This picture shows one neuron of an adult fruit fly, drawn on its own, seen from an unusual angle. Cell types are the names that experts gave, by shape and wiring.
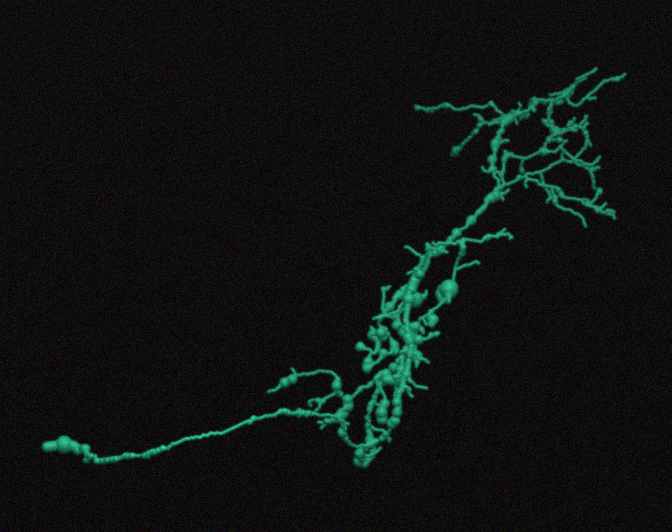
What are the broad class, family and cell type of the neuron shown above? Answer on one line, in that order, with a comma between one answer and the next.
central-brain intrinsic neuron, hemilineage MD3, AMMC025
